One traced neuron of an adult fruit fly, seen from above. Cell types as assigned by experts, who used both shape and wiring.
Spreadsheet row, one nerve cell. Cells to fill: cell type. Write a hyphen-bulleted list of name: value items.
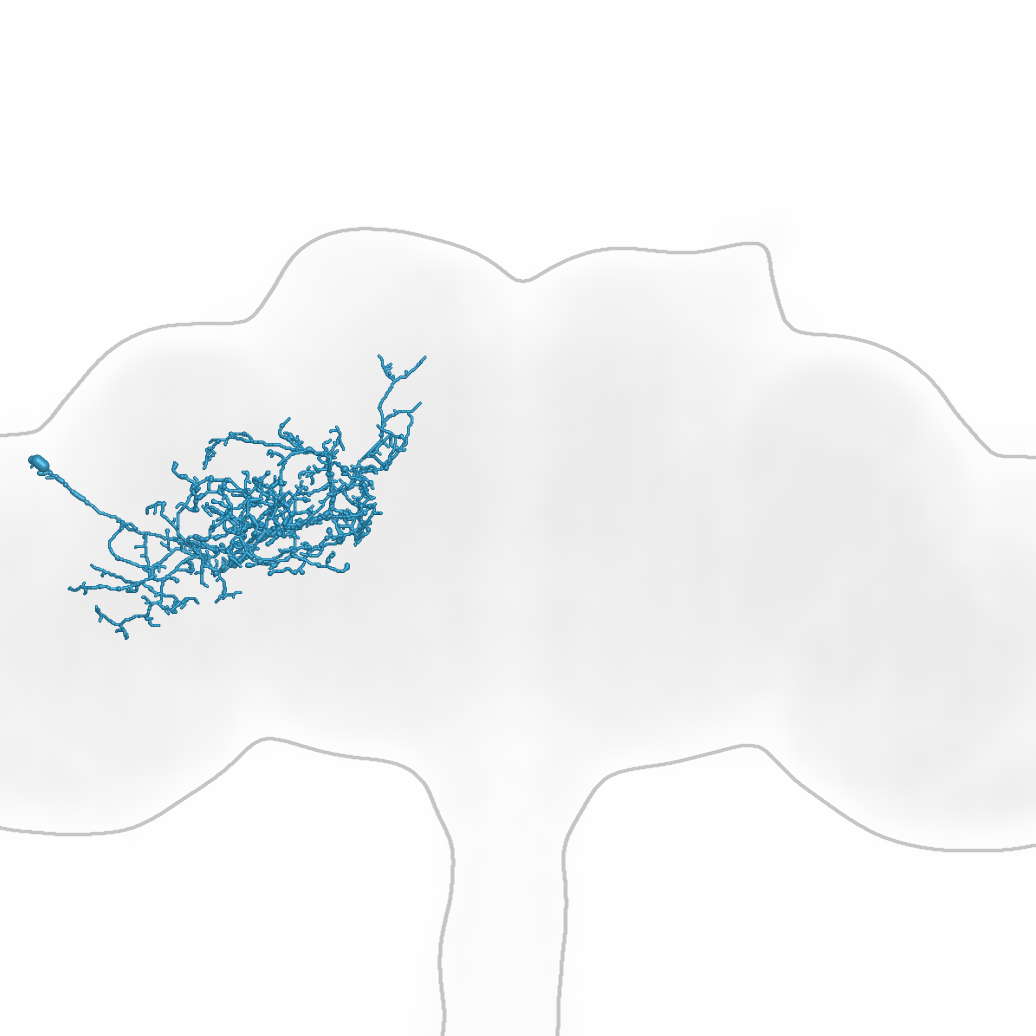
- cell type: LHAV3m1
